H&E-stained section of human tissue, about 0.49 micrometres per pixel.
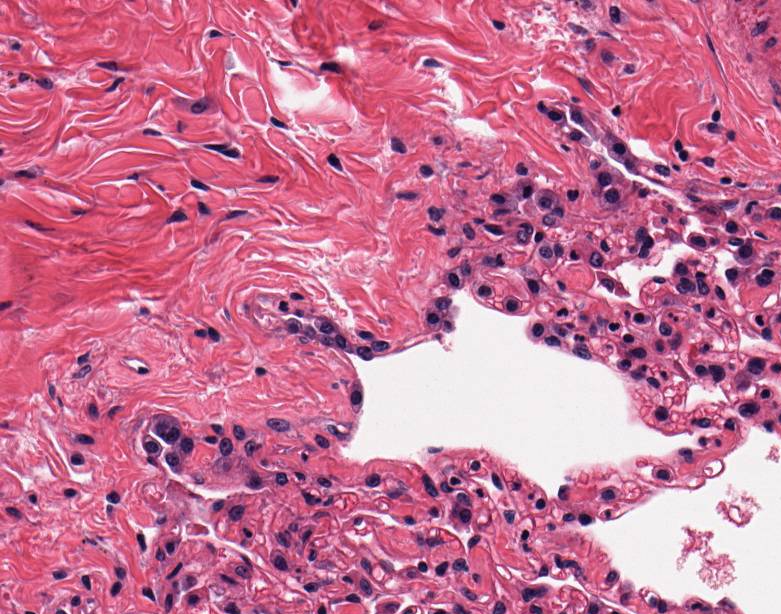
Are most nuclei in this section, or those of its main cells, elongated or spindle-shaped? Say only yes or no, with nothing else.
No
